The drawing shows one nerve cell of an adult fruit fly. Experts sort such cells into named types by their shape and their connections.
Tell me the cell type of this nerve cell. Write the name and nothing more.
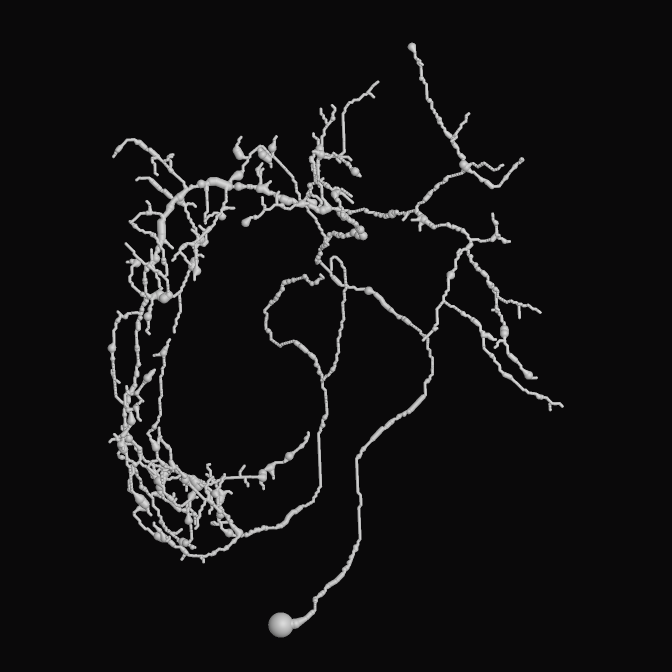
SLP006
